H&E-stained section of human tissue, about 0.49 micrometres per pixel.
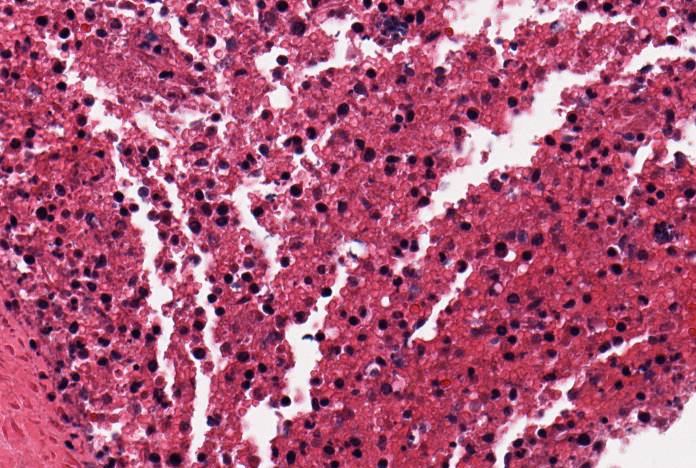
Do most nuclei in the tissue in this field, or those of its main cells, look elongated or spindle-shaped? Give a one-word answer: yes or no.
No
